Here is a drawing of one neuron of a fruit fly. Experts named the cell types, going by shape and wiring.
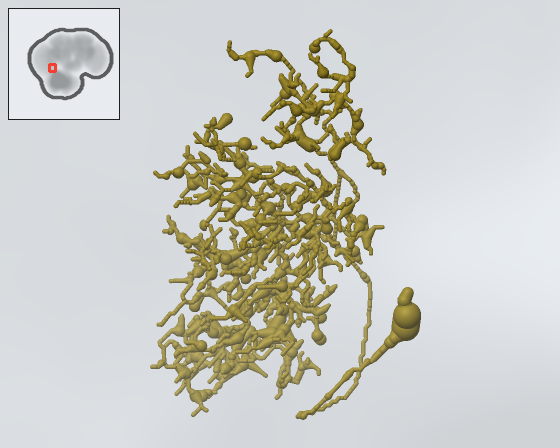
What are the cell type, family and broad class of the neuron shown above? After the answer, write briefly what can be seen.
The cell type is Pm10. The family is Pm. It is an optic-lobe intrinsic neuron. In this view it is taller than it is wide.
